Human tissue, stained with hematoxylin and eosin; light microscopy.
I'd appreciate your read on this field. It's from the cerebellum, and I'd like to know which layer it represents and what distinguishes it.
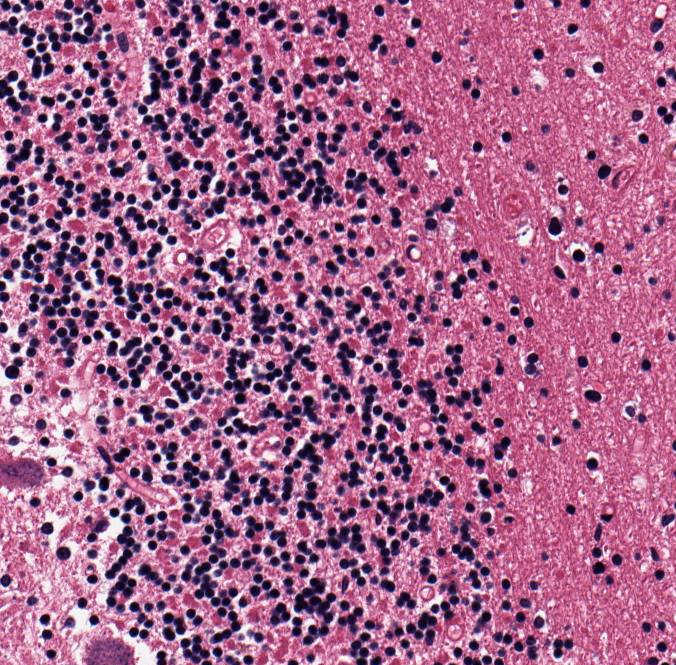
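It is the granular layer that fills the left and centre of the field as a dense zone. It is packed with small, round, uniformly dark nuclei with very scant cytoplasm, broken by small irregular pale pink islands free of nuclei.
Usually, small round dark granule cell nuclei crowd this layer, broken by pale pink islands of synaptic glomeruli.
The right-hand zone, finely fibrillar pink material with only scattered single nuclei, is plainly set apart from it.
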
